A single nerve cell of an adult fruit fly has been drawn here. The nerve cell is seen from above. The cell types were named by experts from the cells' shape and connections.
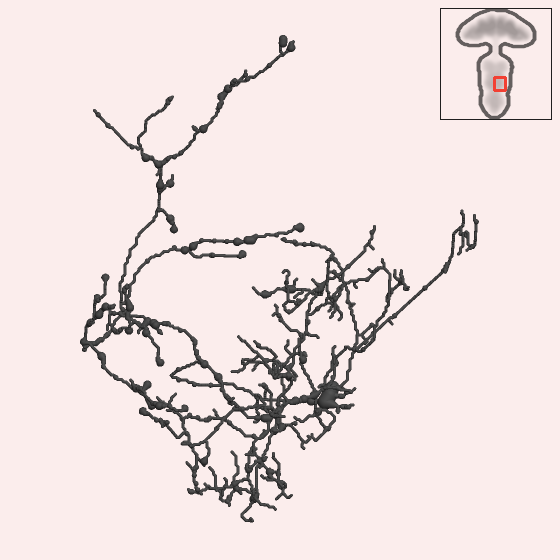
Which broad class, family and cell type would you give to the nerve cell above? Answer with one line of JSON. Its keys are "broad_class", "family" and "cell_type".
{"broad_class": "nerve-cord intrinsic neuron", "family": "hemilineage 01B", "cell_type": "IN01B046_a"}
